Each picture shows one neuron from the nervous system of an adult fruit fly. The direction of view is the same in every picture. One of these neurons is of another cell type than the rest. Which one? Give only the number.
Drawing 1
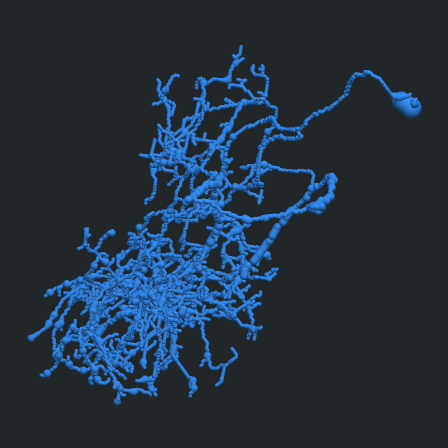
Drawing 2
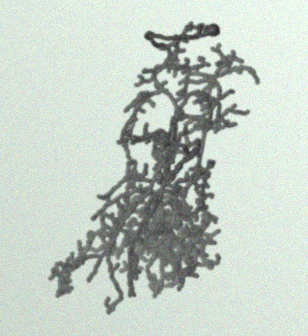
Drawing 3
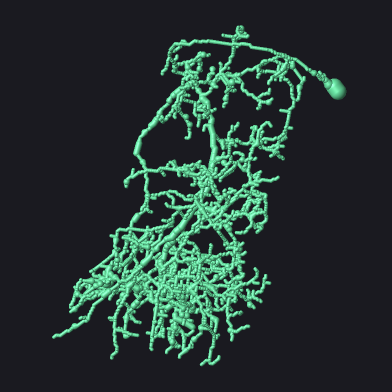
1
